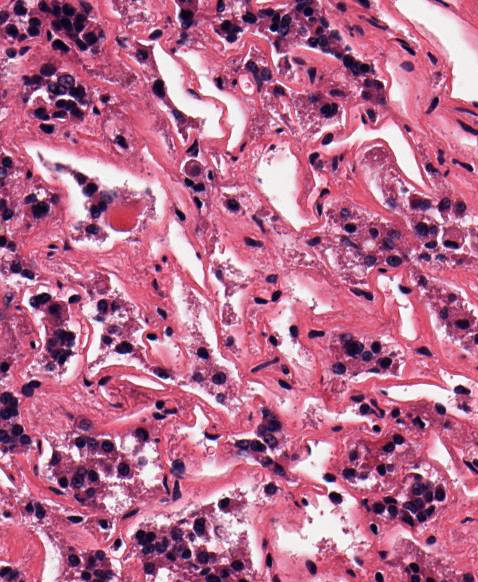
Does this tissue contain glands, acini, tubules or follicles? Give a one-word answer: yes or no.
No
